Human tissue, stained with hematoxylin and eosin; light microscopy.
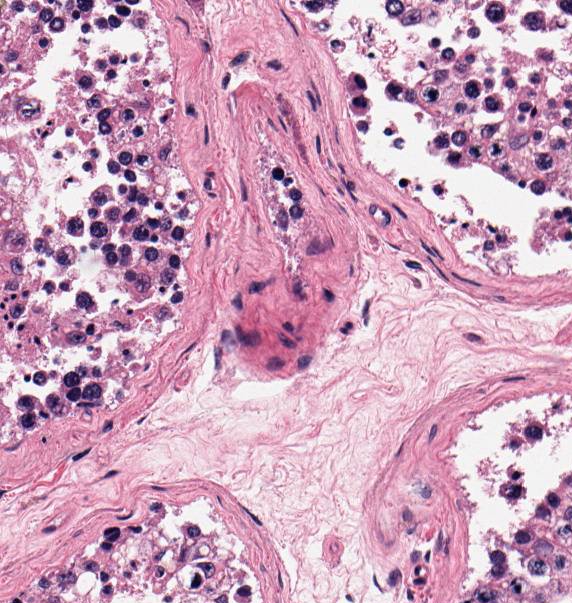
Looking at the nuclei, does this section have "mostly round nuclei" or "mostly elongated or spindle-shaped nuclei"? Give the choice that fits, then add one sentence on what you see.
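Mostly round nuclei. The compartments contain many rounded cells with dark, round, densely stained nuclei lying loosely apart from one another.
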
